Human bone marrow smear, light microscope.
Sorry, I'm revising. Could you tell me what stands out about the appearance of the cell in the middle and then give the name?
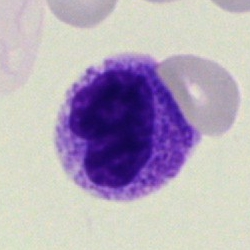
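Roughly round in outline, the cell has a nucleus whose indentation gives it a kidney-like shape. Its chromatin is dark and clumped. No nucleoli can be seen in the nucleus. This is a band neutrophil.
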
